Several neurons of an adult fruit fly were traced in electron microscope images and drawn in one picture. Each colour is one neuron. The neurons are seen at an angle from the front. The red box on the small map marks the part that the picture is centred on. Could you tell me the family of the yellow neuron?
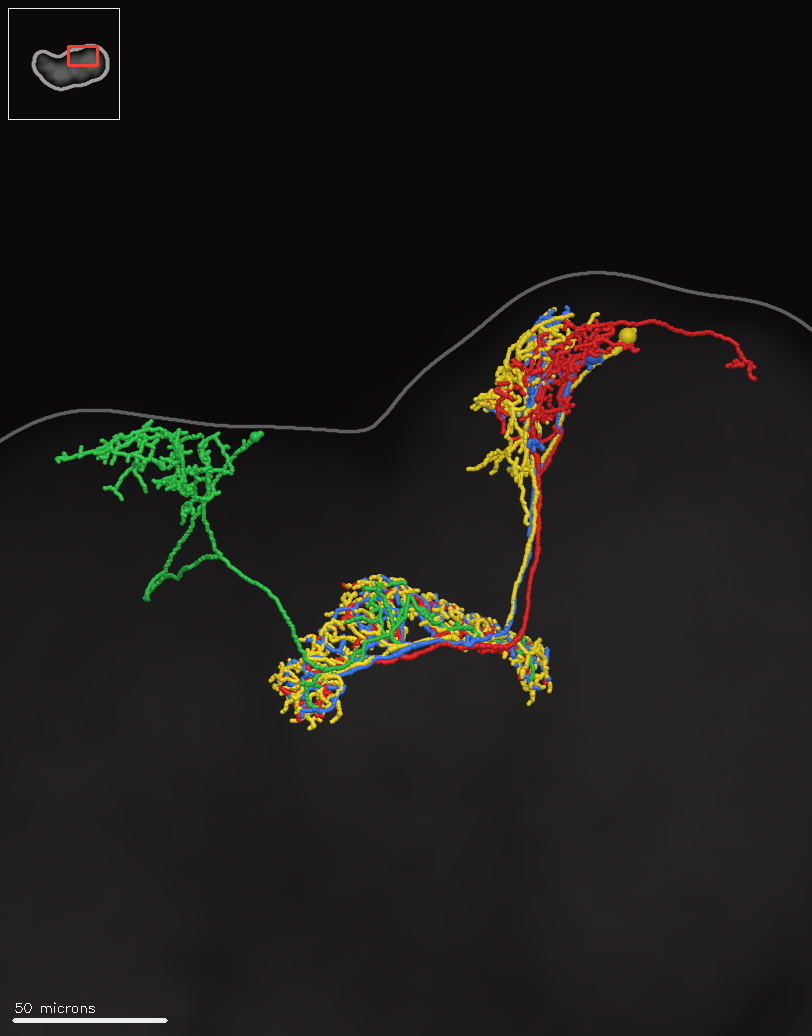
hemilineage DL1_dorsal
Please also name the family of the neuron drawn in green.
hemilineage SIPp1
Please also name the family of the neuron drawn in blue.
hemilineage DL1_dorsal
